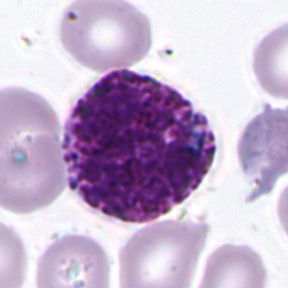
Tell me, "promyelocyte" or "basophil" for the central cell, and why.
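Basophil. The roughly round central cell is packed with coarse dark purple granules. These hide the nucleus, so its shape cannot be made out. A small pale patch lies among the granules near the right edge.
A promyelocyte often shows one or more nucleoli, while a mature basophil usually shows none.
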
